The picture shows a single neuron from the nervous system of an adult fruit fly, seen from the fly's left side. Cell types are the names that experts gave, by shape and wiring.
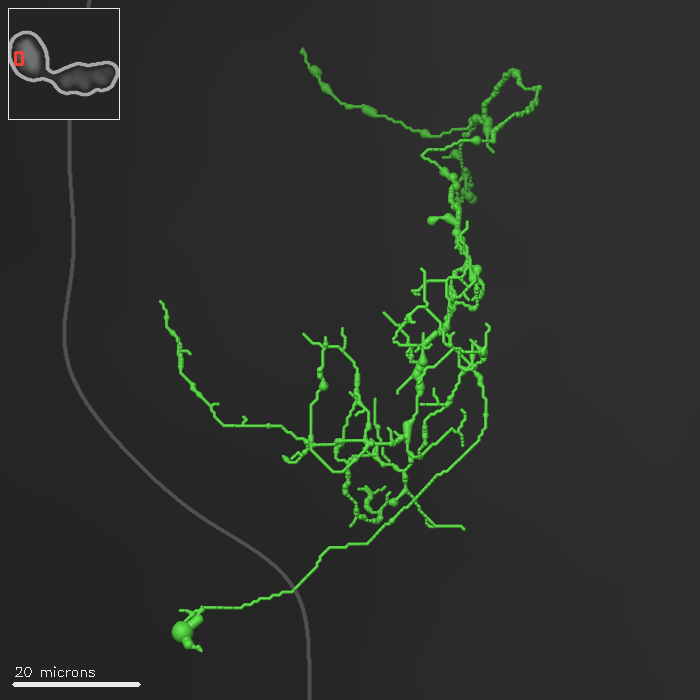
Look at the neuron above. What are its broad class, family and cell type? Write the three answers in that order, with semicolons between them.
central-brain intrinsic neuron; hemilineage ALv2; CB4083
